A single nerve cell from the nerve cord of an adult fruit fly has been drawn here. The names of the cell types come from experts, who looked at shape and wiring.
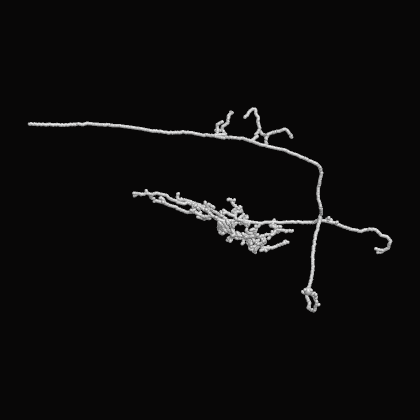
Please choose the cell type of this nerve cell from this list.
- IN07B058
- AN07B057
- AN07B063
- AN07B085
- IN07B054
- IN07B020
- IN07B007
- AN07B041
AN07B041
